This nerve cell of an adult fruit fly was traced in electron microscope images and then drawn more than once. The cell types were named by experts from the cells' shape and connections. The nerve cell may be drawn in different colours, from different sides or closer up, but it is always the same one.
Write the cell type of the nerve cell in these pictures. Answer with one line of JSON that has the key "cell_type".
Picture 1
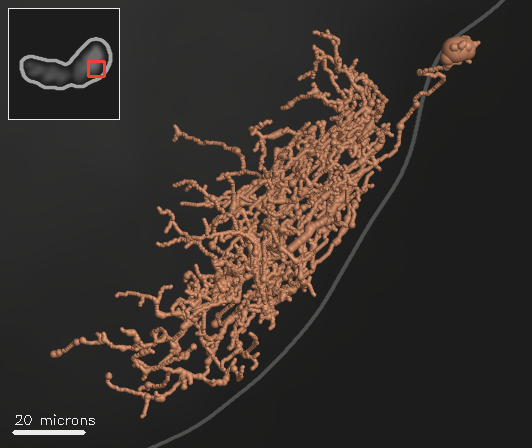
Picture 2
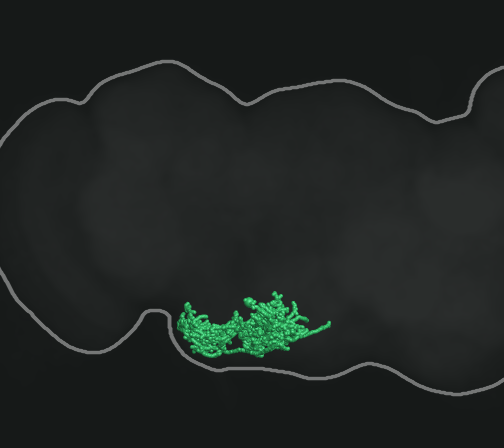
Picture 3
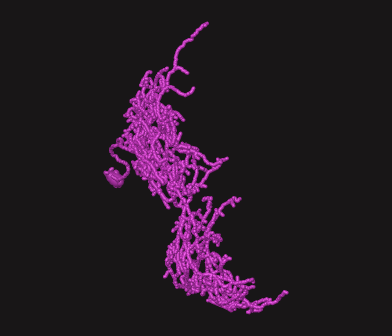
{"cell_type": "GNG037"}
